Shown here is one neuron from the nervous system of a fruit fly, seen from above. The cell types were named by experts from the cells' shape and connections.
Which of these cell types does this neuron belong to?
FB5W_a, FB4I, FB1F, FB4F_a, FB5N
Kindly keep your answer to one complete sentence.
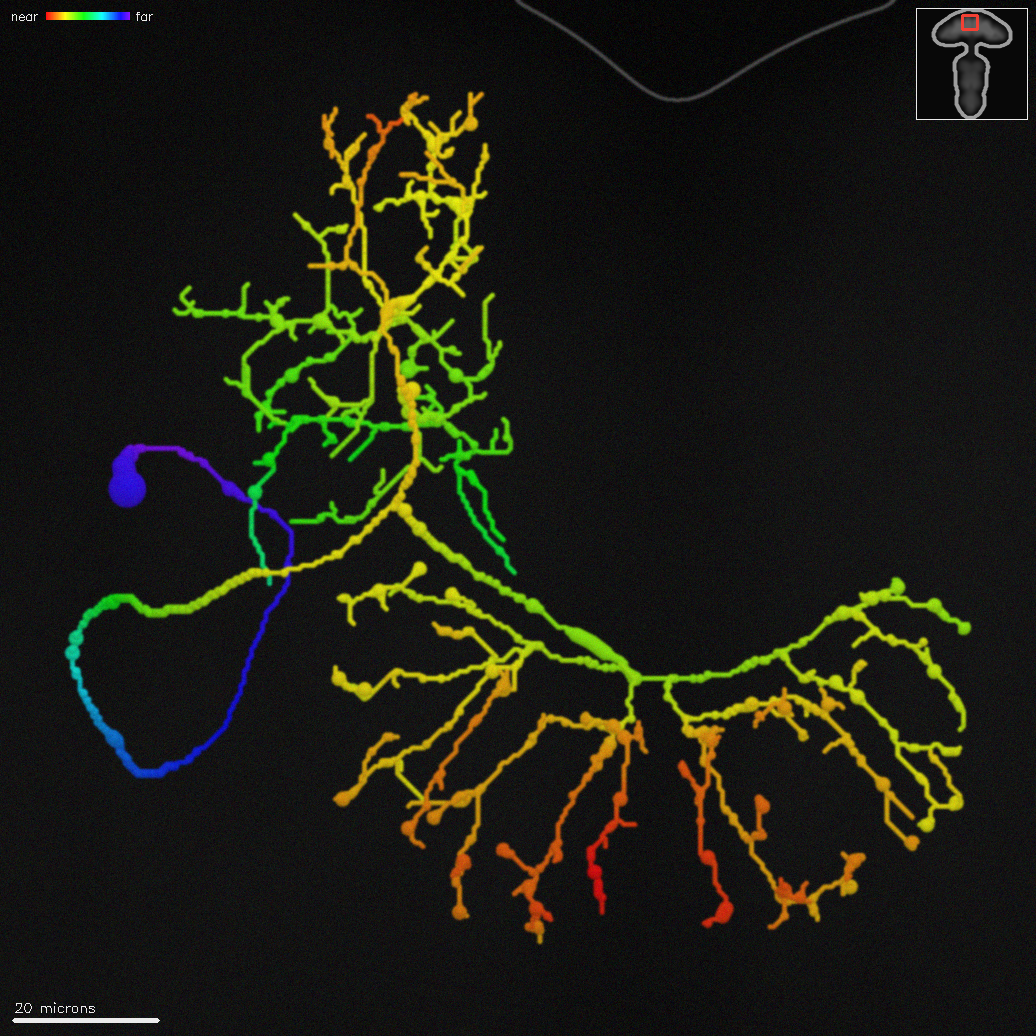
A cell of type FB4I is what this neuron is.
